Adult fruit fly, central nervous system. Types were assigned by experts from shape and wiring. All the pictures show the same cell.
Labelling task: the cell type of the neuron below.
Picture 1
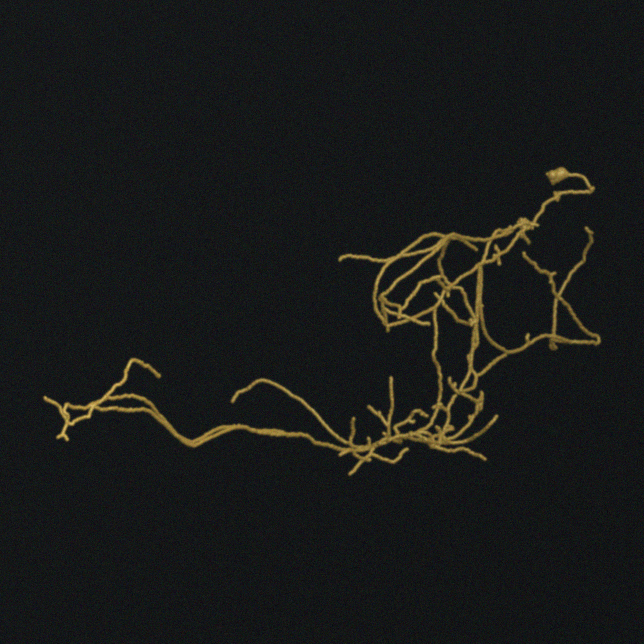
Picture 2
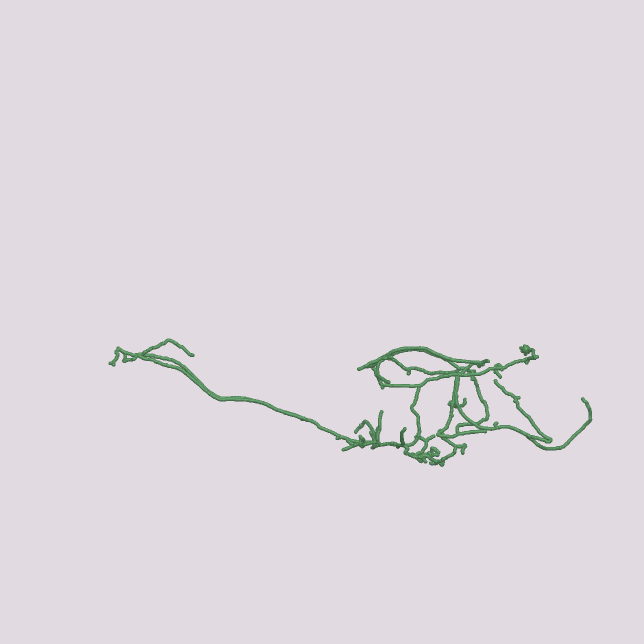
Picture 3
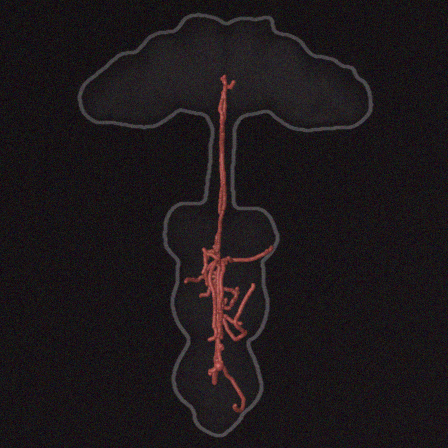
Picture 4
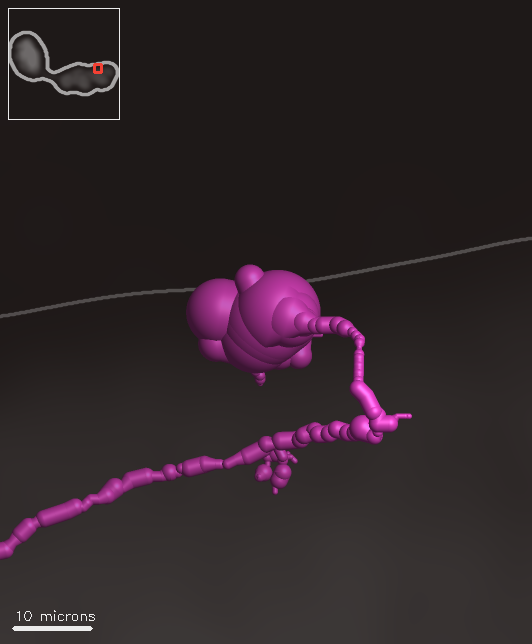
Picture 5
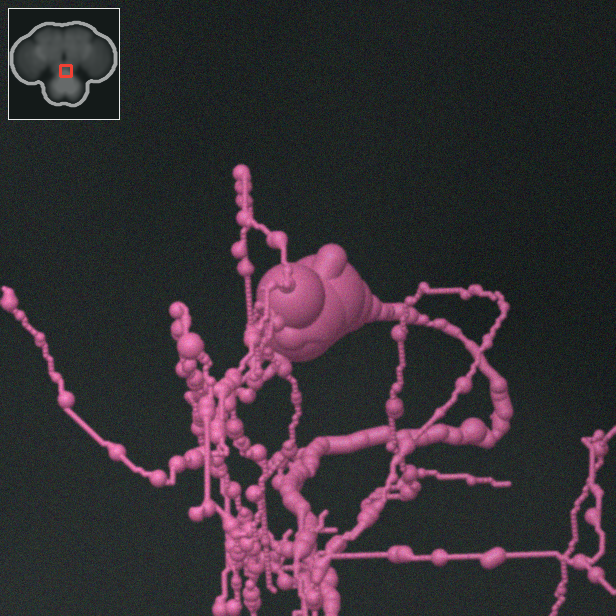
AN09A005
